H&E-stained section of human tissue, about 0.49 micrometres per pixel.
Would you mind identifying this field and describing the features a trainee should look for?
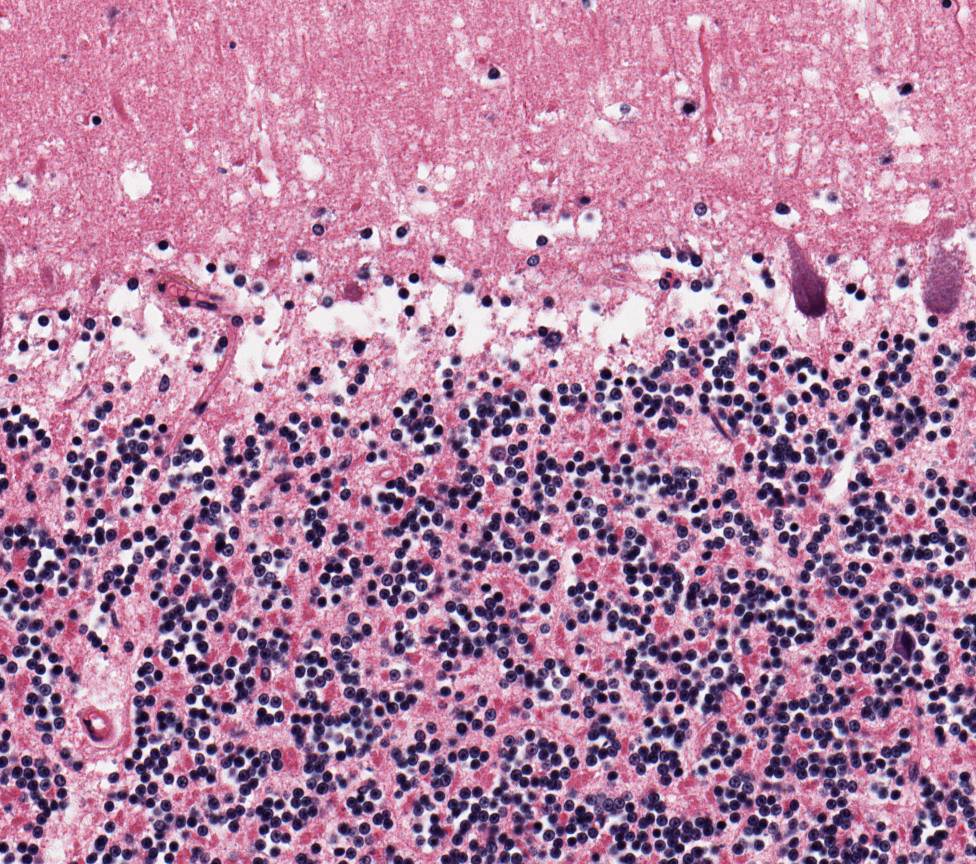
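Granular layer of the cerebellum, filling the lower half of the field. Crowded with small, round, darkly stained nuclei, scant cytoplasm visible.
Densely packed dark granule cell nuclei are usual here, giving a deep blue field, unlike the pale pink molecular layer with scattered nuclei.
Small pink nucleus-free islands scattered among the nuclei.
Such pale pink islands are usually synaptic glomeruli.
Above, upper third: pale pink, finely fibrillar layer, few nuclei. Two large flask-shaped Purkinje cells, purple cytoplasm, at the junction of the layers near upper right.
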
